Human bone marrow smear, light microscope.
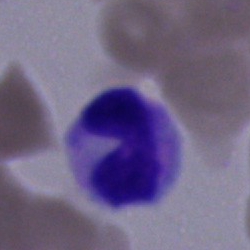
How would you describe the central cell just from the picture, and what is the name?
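Notice the deep notch cutting into the nucleus from the left side. That nucleus fills most of the cell, and its chromatin stains dark purple and looks dense. Only a scant rim of pale lilac cytoplasm shows, mainly on the left. It's a band neutrophil.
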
